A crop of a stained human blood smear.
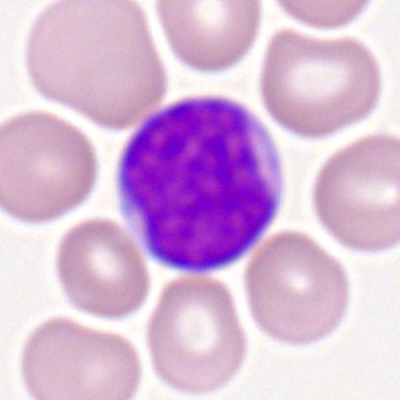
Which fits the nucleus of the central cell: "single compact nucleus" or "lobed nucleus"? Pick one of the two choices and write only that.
Single compact nucleus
